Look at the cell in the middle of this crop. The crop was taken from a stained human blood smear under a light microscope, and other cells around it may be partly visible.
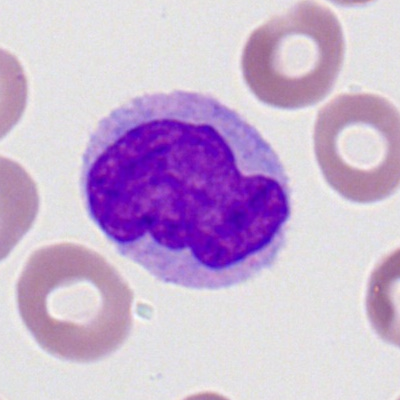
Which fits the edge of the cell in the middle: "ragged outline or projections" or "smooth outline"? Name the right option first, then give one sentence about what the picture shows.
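Ragged outline or projections. The cell outline is roughly oval with a slightly ragged edge.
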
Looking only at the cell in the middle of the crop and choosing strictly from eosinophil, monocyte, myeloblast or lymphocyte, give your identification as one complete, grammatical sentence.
The cell positioned in the middle of the field is a monocyte.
